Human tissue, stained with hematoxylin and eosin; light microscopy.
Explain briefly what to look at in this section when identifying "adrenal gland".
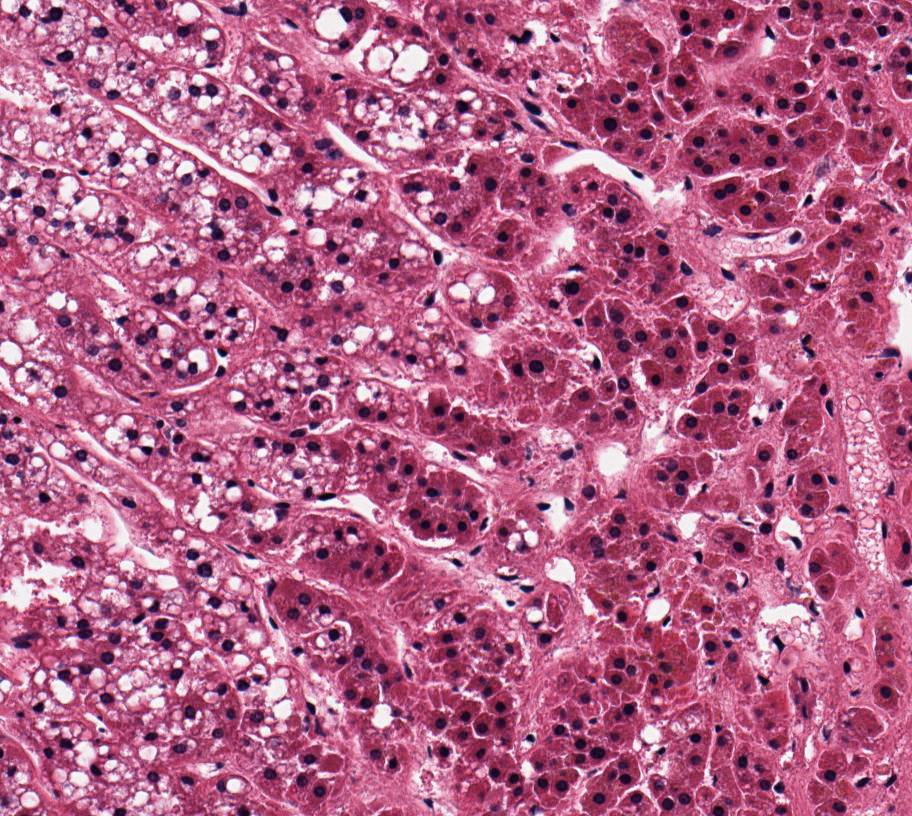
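So this is adrenal gland; let me work across the field from left to right. On the left, the cell cytoplasm is filled with many small, round, clear vacuoles. On the right, though, the cells have compact, granular, deeply eosinophilic cytoplasm with few vacuoles. Throughout, the parenchymal cells carry small, round, dark nuclei that sit centrally. The right-side cells are arranged in irregular, anastomosing cords and small clusters, not in straight parallel cords.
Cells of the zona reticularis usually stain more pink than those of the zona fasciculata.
The deeper pink of the right-side cells, set against the vacuolated cells on the left, fits that usual difference.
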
